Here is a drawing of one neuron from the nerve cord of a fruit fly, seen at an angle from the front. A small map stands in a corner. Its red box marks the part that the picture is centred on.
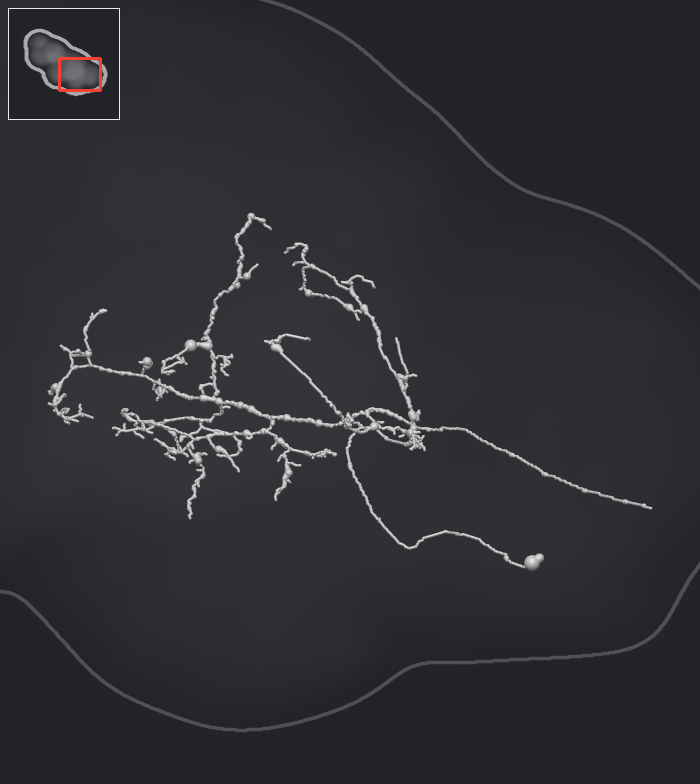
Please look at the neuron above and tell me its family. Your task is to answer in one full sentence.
Of the families, hemilineage 08B is the one for this neuron.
